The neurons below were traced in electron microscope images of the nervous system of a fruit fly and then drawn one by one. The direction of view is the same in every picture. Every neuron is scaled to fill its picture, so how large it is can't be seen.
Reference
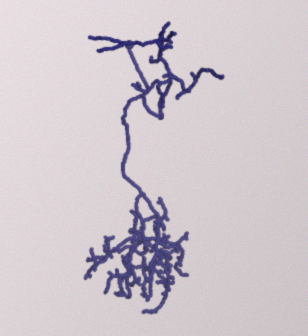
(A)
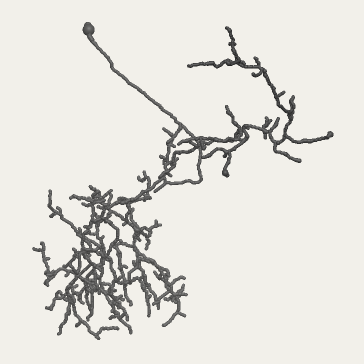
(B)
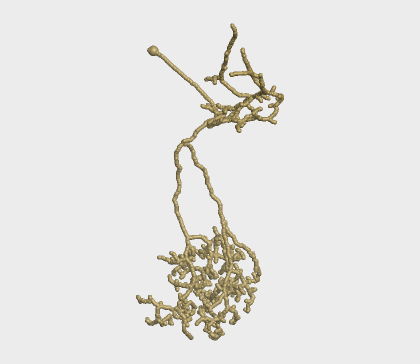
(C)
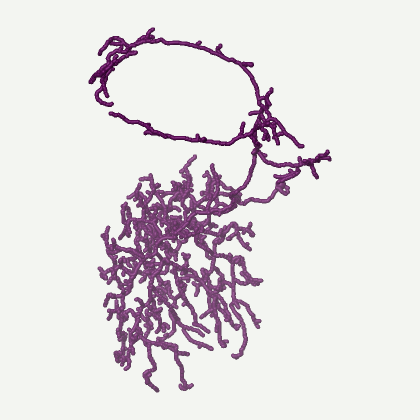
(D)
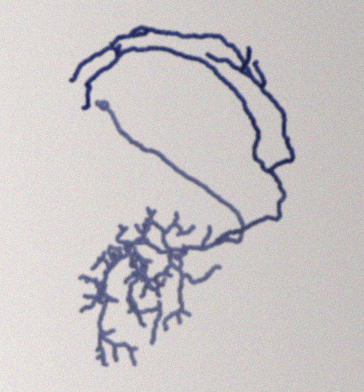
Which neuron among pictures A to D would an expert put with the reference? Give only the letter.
B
